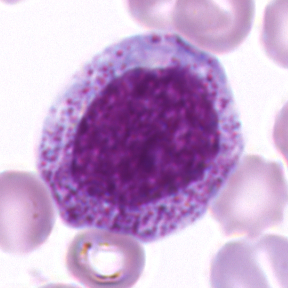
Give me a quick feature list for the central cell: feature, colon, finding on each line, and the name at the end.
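Rim: moderately broad cytoplasm all round the nucleus
Chromatin: fairly fine and stippled, no coarse dark clumps
Colour: pale lilac-blue cytoplasm
Patch: paler, less granular cytoplasm just above the nucleus
Name: a promyelocyte, then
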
